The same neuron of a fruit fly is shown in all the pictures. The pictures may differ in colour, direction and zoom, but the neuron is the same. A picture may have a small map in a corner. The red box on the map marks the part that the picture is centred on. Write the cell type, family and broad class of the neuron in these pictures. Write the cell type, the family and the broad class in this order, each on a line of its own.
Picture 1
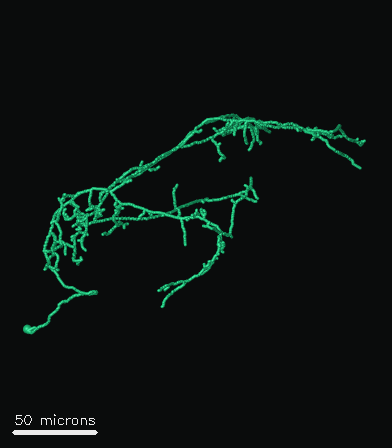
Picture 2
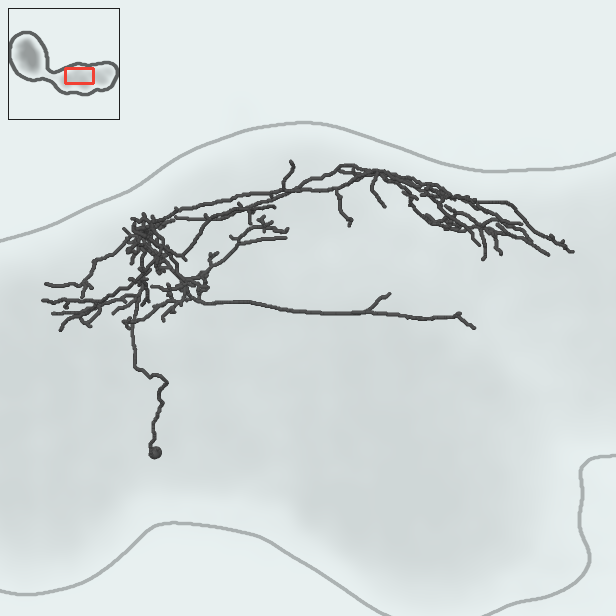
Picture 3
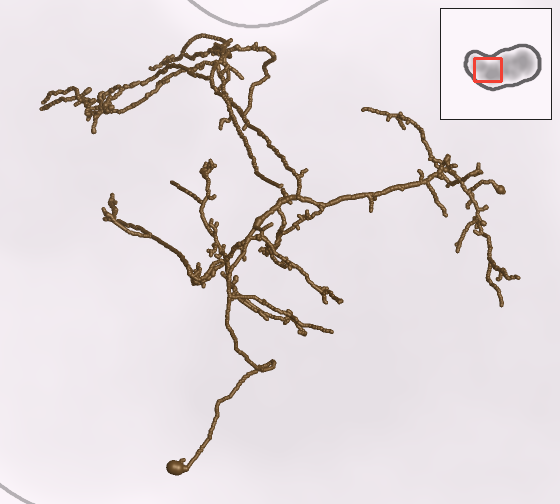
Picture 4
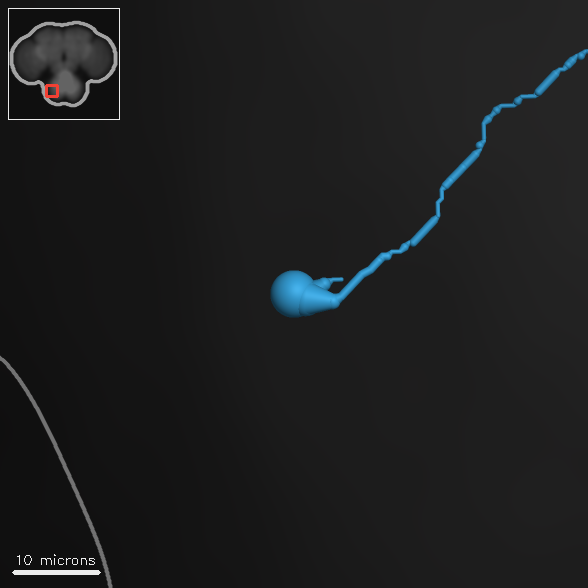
IN12A043_c
hemilineage 12A
nerve-cord intrinsic neuron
